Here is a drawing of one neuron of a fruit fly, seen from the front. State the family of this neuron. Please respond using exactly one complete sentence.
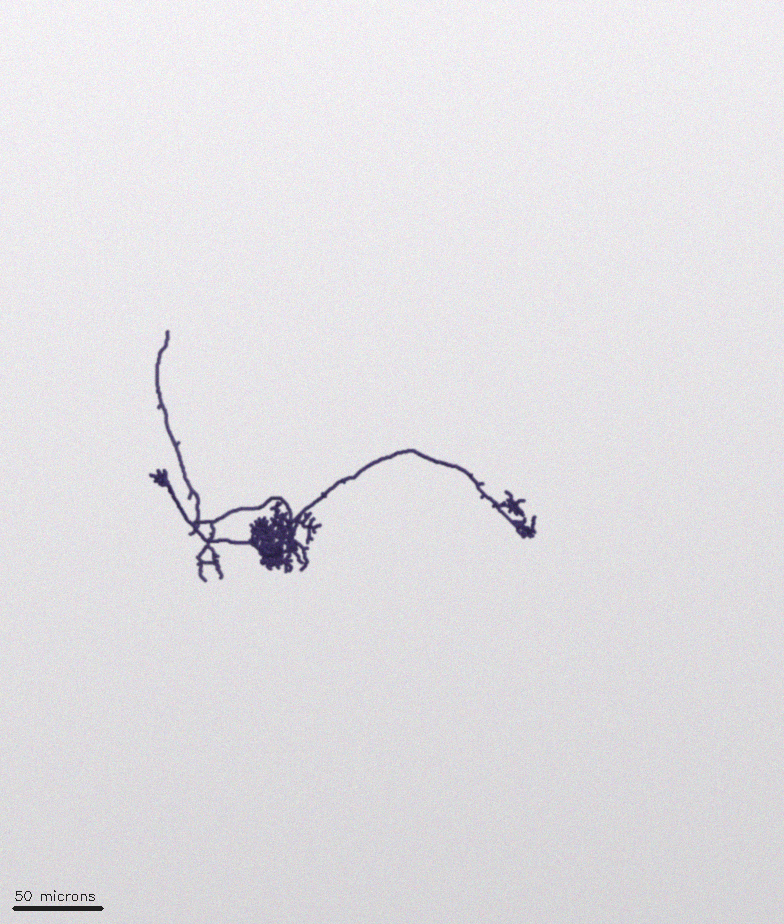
The neuron is a member of the hemilineage ALl1_ventral family.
